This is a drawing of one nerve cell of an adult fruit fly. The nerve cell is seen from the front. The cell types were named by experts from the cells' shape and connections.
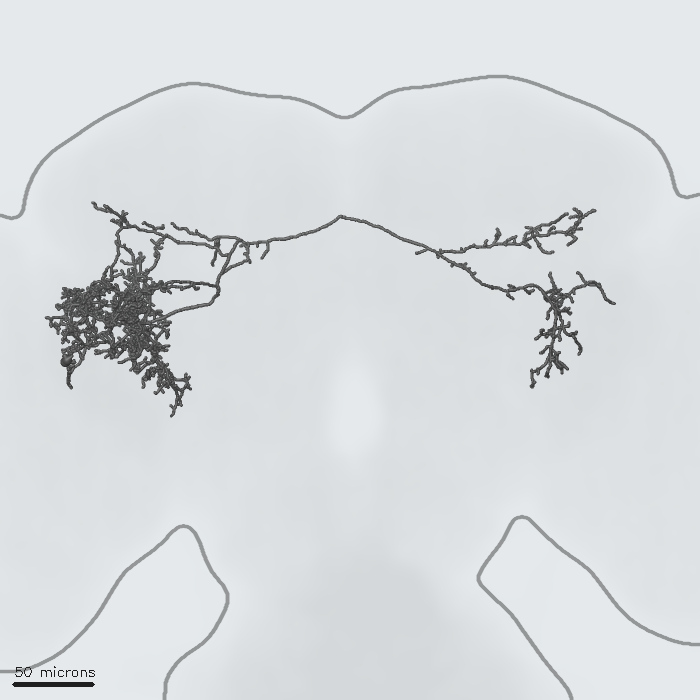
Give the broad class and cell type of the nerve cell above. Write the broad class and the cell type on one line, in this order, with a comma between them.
central-brain intrinsic neuron, AVLP397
